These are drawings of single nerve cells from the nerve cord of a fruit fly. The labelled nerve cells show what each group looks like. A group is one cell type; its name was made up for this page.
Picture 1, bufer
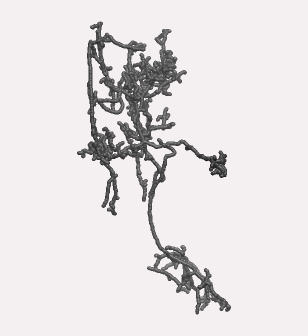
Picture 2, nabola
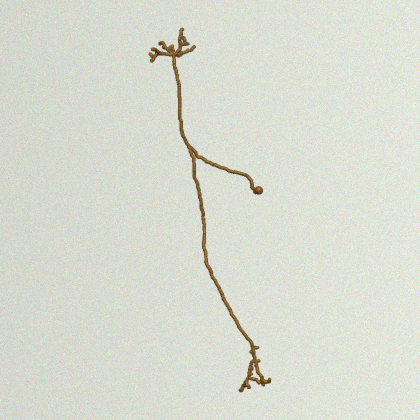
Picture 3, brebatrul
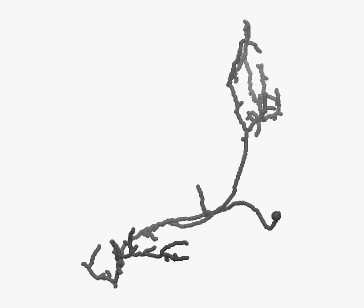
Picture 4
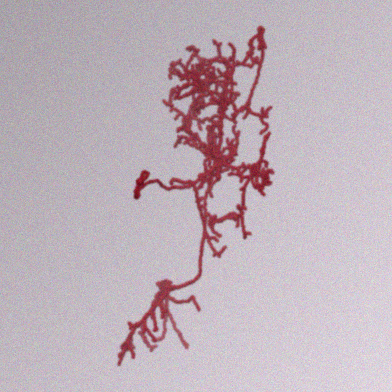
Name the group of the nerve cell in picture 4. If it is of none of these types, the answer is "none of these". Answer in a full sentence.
It belongs to bufer.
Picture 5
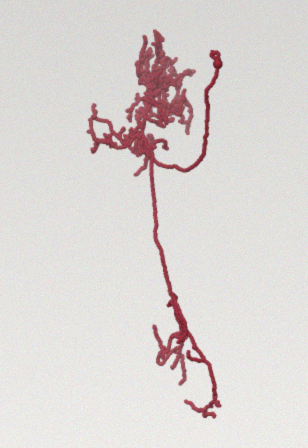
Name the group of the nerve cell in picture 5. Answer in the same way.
It belongs to bufer.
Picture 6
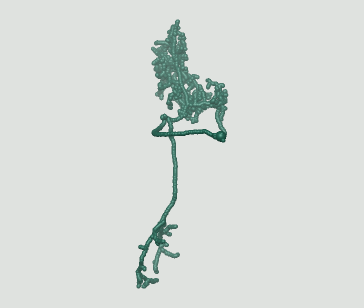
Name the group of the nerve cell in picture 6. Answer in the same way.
It belongs to bufer.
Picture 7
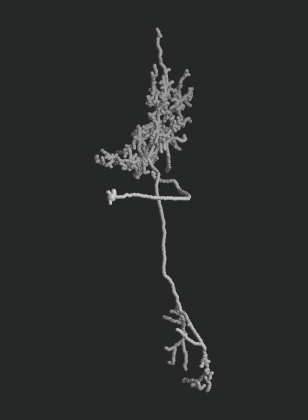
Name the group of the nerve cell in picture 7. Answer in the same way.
It belongs to bufer.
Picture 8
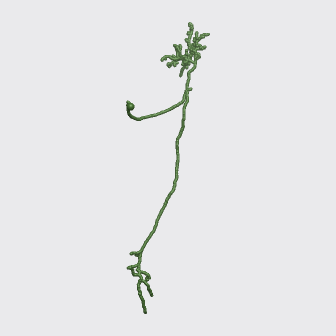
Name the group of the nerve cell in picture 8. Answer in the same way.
It belongs to nabola.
